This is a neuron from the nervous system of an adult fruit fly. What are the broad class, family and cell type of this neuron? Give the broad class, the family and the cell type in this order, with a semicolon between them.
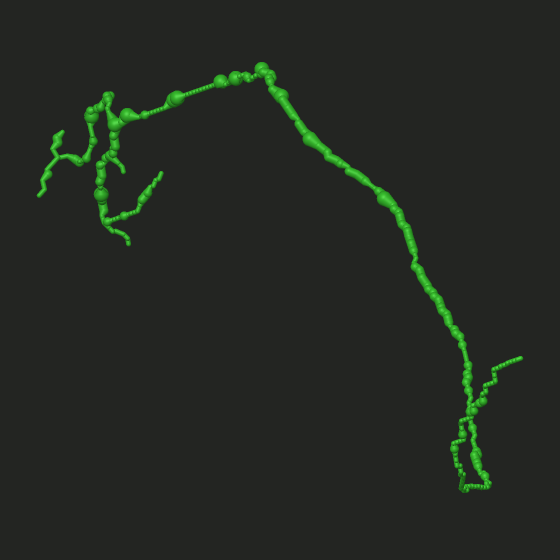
sensory neuron entering the nerve cord; class gustatory; WG1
